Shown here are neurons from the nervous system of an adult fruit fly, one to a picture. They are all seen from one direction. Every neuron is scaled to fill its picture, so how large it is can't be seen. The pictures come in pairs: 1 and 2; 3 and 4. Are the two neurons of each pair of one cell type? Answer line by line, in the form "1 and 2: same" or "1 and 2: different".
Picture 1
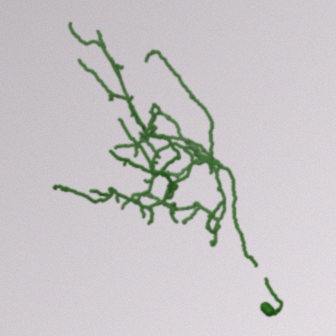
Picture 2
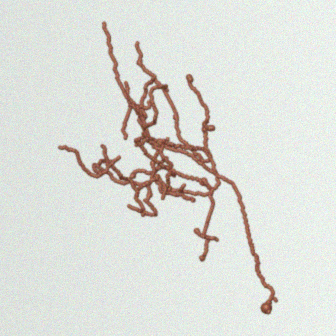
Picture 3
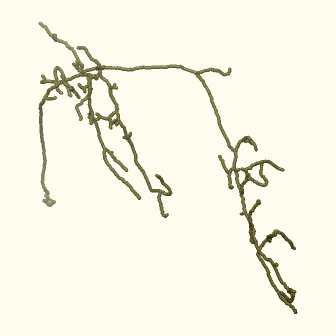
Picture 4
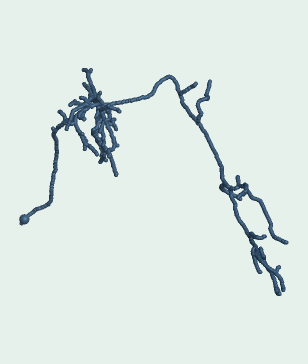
1 and 2: same
3 and 4: same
